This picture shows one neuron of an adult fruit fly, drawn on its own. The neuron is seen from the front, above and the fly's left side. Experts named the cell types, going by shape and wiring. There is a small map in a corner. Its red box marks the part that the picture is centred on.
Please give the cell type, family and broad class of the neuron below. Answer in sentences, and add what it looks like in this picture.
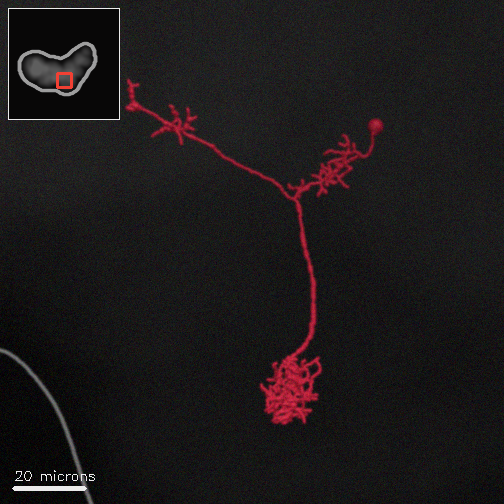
It is of cell type Y3. The family is Y. This is an optic-lobe intrinsic neuron. The cell body is at the upper right of the picture. By the scale bar it is about 95 microns tall in this view. The picture shows dozens of branch ends.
